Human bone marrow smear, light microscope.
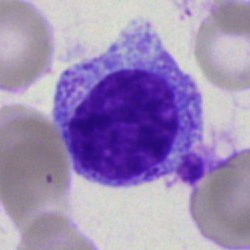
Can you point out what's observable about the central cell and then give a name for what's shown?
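At the top of this cell an angular projection breaks an irregular outline. Pale blue cytoplasm is scattered with fine purple granules. Against the lower right edge lies a small dark purple body. This cell is a myelocyte.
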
